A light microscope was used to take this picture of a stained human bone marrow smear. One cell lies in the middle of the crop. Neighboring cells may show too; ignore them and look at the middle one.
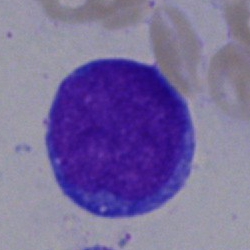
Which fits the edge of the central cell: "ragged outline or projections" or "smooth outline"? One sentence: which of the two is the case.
What bounds the cell is a smooth, even outline.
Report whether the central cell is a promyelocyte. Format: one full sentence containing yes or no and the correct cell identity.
No, what the centre of the crop shows is a blast, not a promyelocyte.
